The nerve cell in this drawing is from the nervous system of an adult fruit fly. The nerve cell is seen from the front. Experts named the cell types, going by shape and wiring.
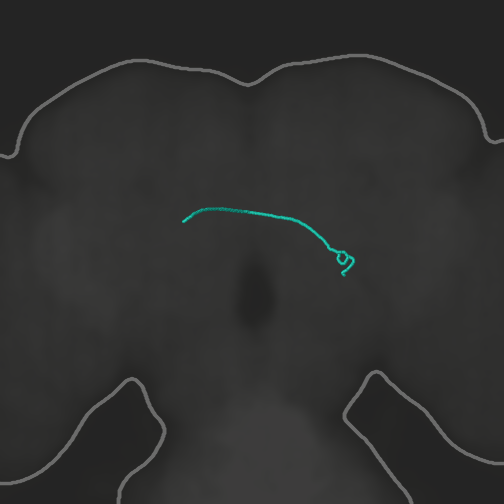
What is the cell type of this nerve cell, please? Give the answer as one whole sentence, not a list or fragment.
Regarding its cell type, the nerve cell is ORN_VA1d.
